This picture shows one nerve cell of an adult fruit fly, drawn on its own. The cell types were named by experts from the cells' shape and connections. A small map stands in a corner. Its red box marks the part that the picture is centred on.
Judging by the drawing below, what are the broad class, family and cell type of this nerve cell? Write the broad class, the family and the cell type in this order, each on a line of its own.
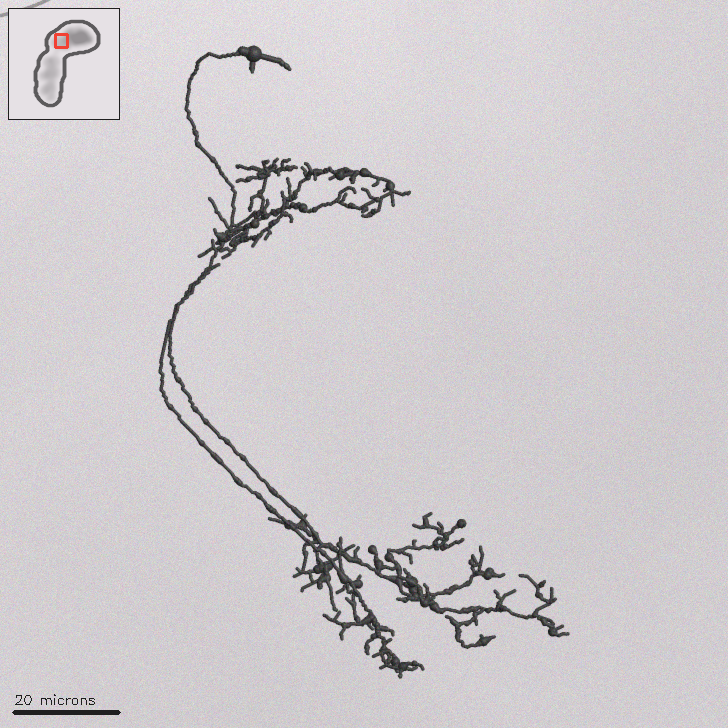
optic-lobe intrinsic neuron
TmY
TmY15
